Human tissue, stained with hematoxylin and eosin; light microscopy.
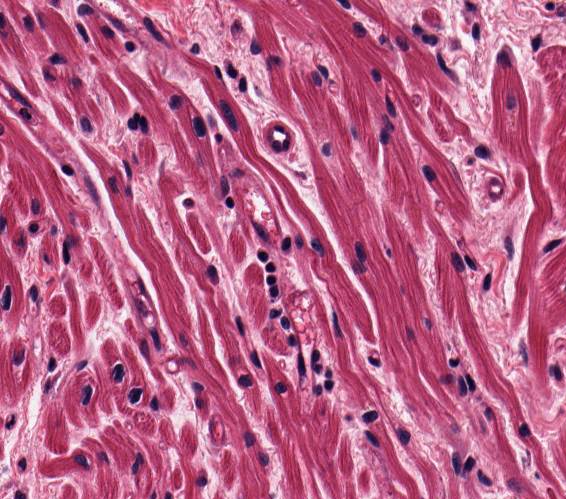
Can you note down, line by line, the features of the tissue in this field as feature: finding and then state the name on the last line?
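Fibres: branch and join neighbouring fibres
Nuclei: single, oval, central within each fibre
Vessels: small, thin-walled, between fibres, including field centre
Stroma: thin pale loose strands separating fibres, scattered small dark nuclei
Name: atrial appendage of the heart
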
